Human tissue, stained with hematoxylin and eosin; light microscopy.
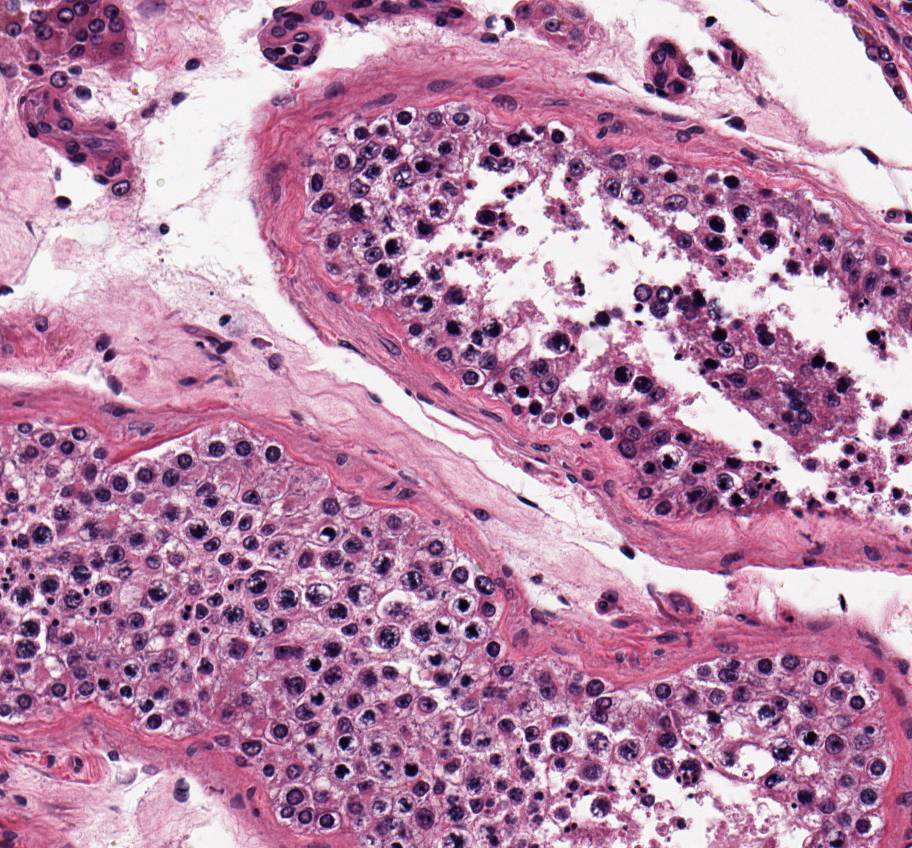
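Testis: each tubule has a thick, wavy, eosinophilic fibrous wall with flattened spindle-shaped nuclei. In the upper-right tubule the centre has loosened into white spaces with scattered detached cells and granular debris. Between tubules, the stroma is pale, loose and sparsely cellular.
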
